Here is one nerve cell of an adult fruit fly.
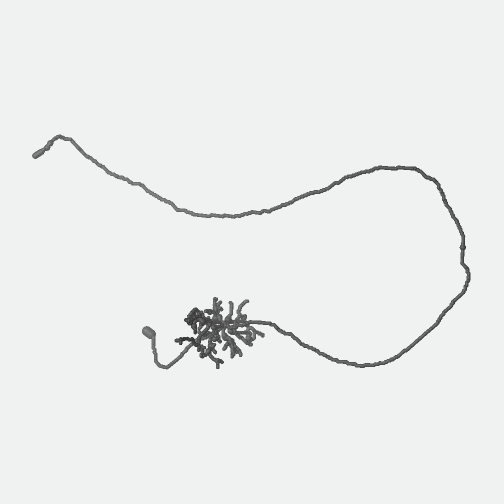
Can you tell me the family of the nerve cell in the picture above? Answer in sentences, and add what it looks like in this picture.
Its family is MeTu. This is a visual projection neuron. In this view it is wider than it is tall.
